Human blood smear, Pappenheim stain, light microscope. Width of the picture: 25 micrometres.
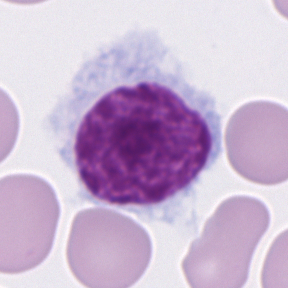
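Hairy cell: the nucleated cell at the centre of a stained peripheral blood smear. Its outer edge is ragged and indistinct rather than smooth, with fine hair-like wisps of cytoplasm projecting from the surface. The nucleus is roughly round, not lobed, and about 11 micrometres across. The cytoplasm is widest above the nucleus.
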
